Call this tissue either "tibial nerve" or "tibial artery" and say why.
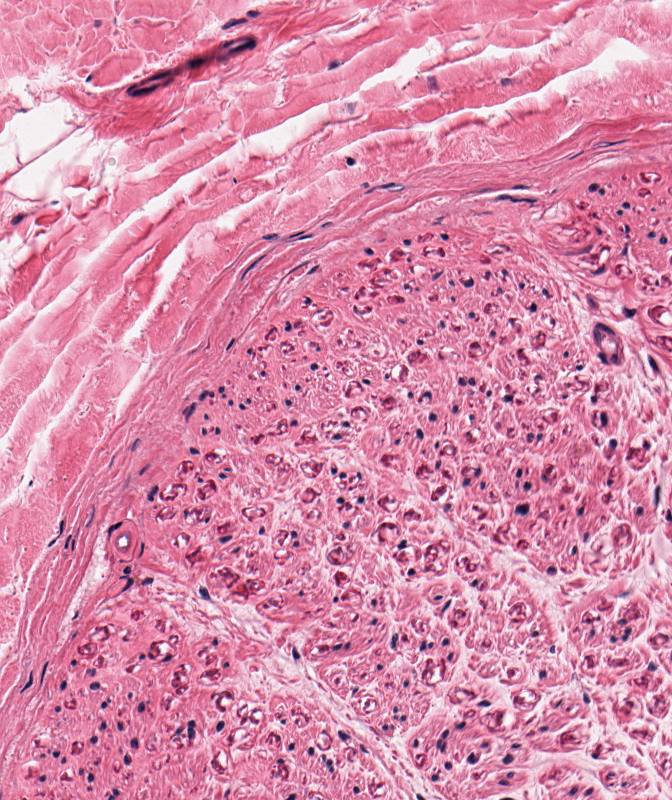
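This is tibial nerve, not tibial artery. A large rounded fascicle of nerve fibres, cut in cross-section, fills the centre and right.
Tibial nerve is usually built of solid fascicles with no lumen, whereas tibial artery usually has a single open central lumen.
The fascicle's upper left border carries a thin layer of flattened cells with spindle-shaped nuclei.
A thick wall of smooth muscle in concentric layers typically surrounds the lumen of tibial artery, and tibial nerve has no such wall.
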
